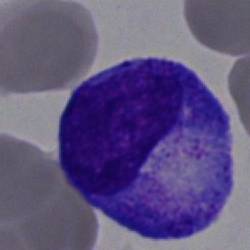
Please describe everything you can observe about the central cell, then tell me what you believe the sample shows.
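The outline is smooth, I think, with no surface projections. The nucleus sits toward the upper left. I can make out fine purple-pink granules in the cytoplasm. Beside the nucleus, the cytoplasm looks paler than at the edge. So this is a promyelocyte.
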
